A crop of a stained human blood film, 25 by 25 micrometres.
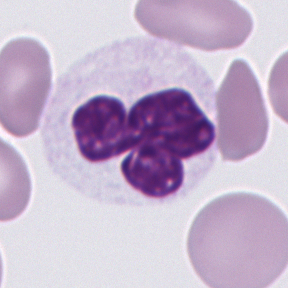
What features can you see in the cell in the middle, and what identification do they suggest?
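The outline here is round and smooth. Its nucleus divides into three lobes, and I can't make out any nucleoli in it. Scattered through the cytoplasm are fine, faint lilac granules. So this is a segmented neutrophil.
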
